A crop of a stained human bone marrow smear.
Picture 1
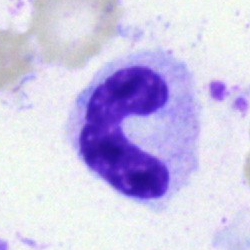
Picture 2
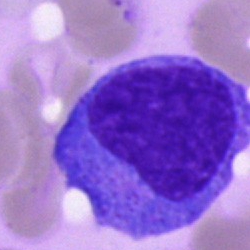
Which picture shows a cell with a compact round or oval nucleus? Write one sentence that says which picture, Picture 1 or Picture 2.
Compact and round or oval is the nucleus of the cell in picture 2.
